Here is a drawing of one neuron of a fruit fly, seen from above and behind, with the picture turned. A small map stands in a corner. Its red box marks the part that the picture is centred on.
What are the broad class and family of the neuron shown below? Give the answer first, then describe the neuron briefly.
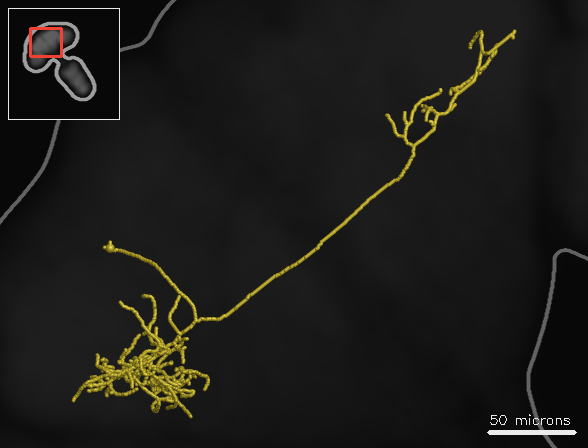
Its broad class is central-brain intrinsic neuron. The family is hemilineage VLPa2. It lies in the brain. The cell body can be seen on the left of the picture. From left to right in the picture it spans about 250 microns.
